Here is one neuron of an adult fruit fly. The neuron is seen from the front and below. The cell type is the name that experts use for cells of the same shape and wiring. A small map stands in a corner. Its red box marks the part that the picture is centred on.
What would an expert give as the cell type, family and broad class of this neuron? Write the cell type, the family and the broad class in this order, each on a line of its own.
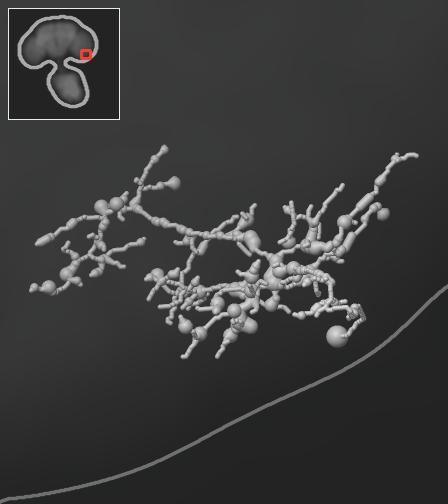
Mi10
Mi
optic-lobe intrinsic neuron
